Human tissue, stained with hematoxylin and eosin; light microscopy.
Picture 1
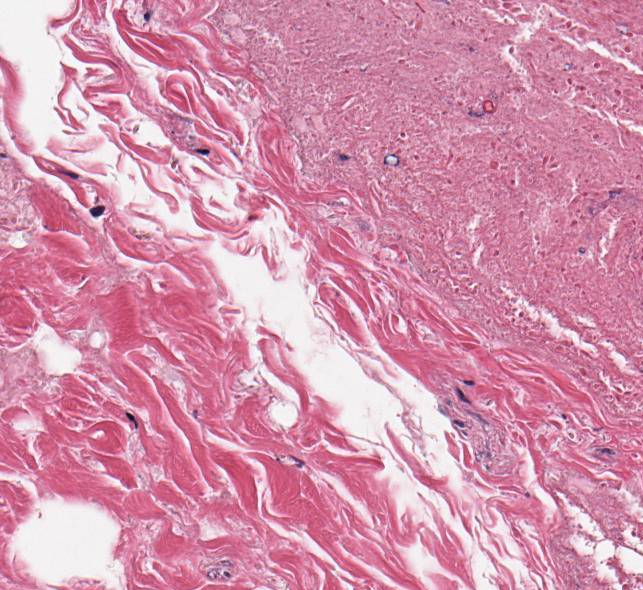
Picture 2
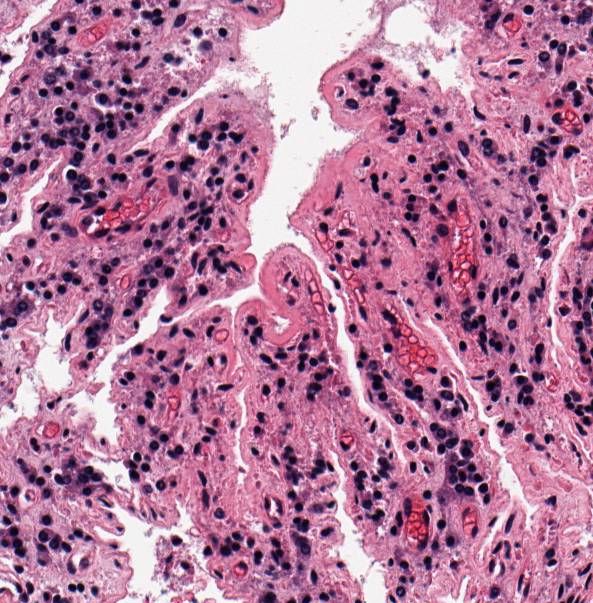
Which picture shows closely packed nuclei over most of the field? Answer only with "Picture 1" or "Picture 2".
Picture 2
